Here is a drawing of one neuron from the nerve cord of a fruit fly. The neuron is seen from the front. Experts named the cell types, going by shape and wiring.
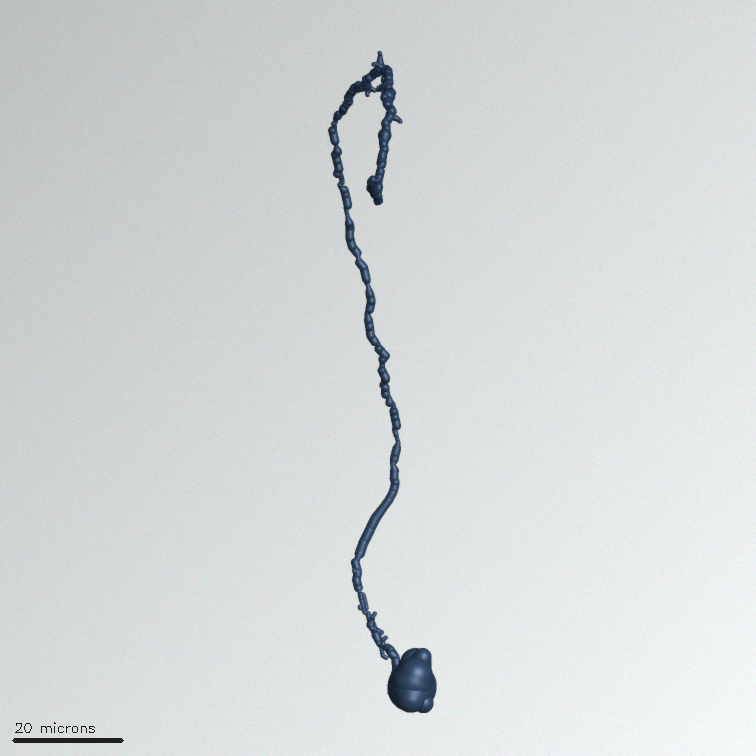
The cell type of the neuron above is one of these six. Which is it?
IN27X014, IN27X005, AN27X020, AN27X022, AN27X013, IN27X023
AN27X013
